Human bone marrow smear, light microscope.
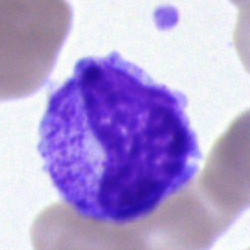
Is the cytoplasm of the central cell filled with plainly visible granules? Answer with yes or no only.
Yes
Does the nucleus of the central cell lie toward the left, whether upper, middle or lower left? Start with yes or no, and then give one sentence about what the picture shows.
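No. The nucleus takes up the right side and most of the cell.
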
